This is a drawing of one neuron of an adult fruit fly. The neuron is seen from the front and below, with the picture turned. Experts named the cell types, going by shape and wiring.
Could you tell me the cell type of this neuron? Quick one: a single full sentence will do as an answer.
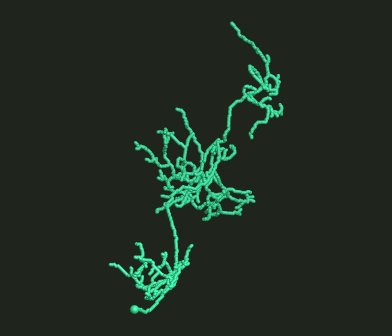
The cell type CB1276 is the type of this neuron.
